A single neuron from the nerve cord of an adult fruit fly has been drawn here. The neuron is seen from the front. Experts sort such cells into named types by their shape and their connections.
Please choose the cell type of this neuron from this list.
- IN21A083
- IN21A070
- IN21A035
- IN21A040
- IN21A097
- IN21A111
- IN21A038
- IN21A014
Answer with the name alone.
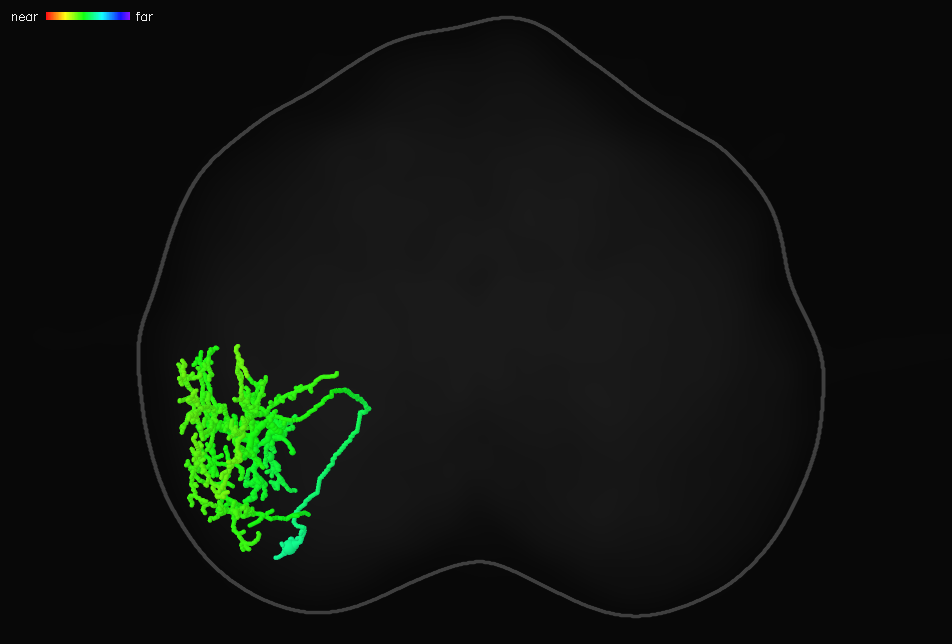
IN21A035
